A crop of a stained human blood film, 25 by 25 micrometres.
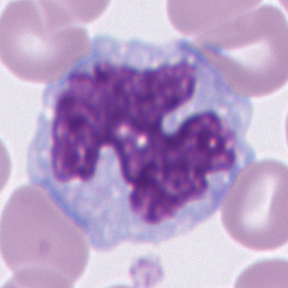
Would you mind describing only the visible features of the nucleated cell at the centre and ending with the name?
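Item one, the nucleus, is a single continuous mass folded into broad lobes rather than separate lobes linked by thin threads. Item two, the chromatin, is lacy and strand-like, not gathered into coarse dark blocks. Item three, the cytoplasm, shows no coarse coloured granules. Last, a small purple fragment lies just below the lower edge of the cell. The cell is a monocyte.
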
